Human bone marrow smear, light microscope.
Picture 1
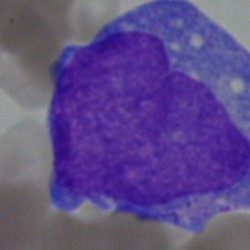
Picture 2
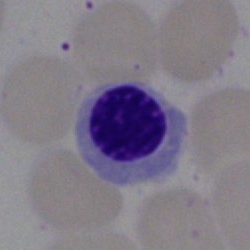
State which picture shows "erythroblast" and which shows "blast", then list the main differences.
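Picture 1 shows a blast, and picture 2 shows an erythroblast. In the blast, the nucleus fills most of the cell and has a notch at its top that gives it a heart-like shape. Its blue cytoplasm is widest on the upper right side, where several small, round, clear vacuoles lie. The erythroblast has dark purple chromatin in coarse clumps, with small paler patches between them. Its pale blue cytoplasm forms a moderate rim around the nucleus, thinnest at the top and widest toward the lower right. The outline of the erythroblast is roughly round but slightly angular on the right side.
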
